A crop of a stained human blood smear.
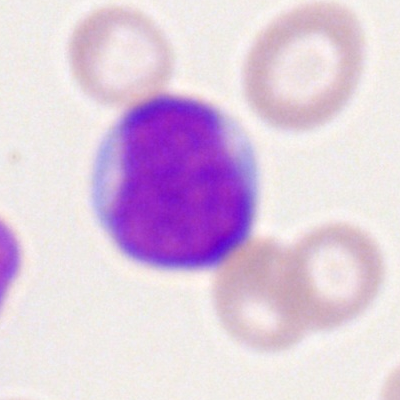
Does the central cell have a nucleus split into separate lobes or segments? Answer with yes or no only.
No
